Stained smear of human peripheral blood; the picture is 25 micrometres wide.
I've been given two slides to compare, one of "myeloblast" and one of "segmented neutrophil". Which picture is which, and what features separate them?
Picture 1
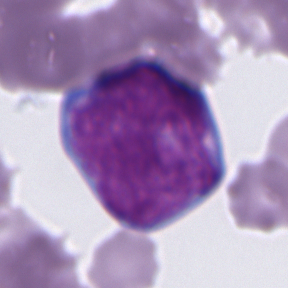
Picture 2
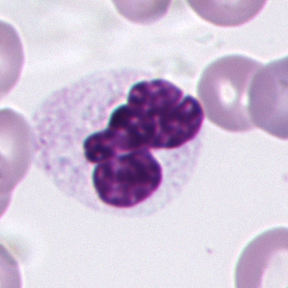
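Picture 1: myeloblast. Picture 2: segmented neutrophil. Picture 1 nucleus: a single unlobed mass filling nearly the whole cell.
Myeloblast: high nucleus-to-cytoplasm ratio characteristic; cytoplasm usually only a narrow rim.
Cytoplasm pale blue; no granules seen. Outline angular, with several fairly straight sides; red cell against upper edge. Picture 2: outline roughly round; several red cells close around. Chromatin dark purple, coarsely clumped; no nucleoli visible.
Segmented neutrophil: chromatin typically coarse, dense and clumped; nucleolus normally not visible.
Cytoplasm very pale with a faint pinkish-lilac tint, holding many fine, small pinkish-lilac granules. Differences: angular versus roughly round outline; pale blue cytoplasm without granules versus very pale pinkish-lilac cytoplasm with many fine granules.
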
